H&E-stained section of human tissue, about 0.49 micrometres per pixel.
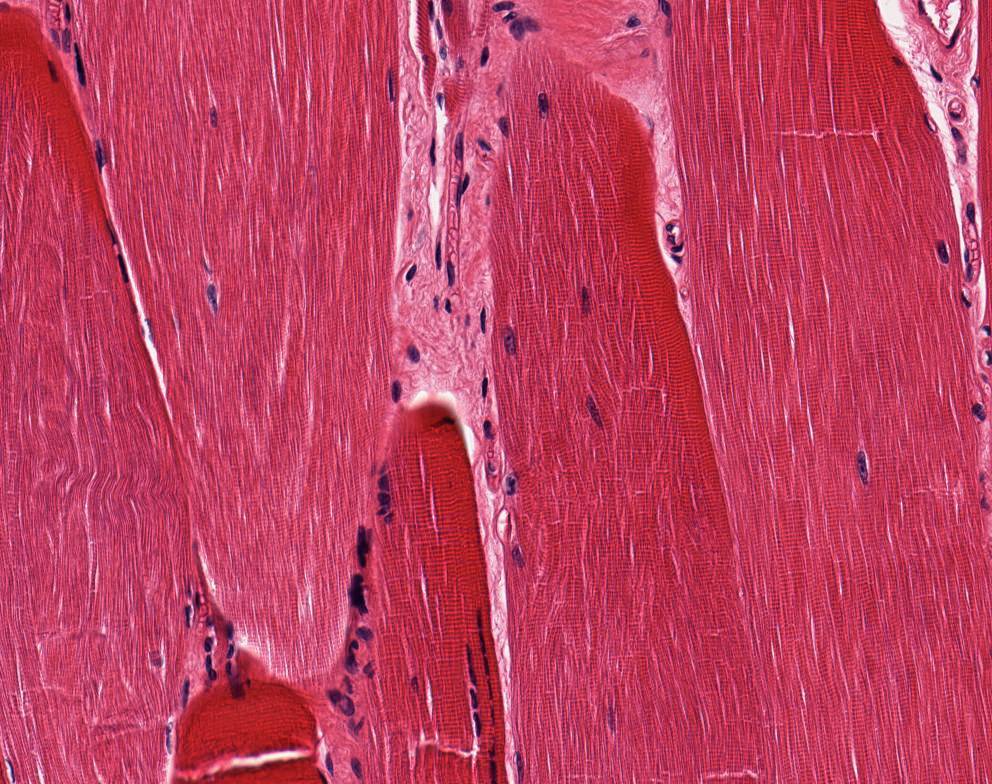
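Skeletal muscle, stained with haematoxylin and eosin, its fibres marked by fine, closely spaced transverse striations along their length. Flattened, elongated nuclei sit at the edges of the fibres, whose cytoplasm takes up eosin as a deep pink-red. In the upper centre, a paler pink strip of loose connective tissue with scattered small dark nuclei runs down between fibres.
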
